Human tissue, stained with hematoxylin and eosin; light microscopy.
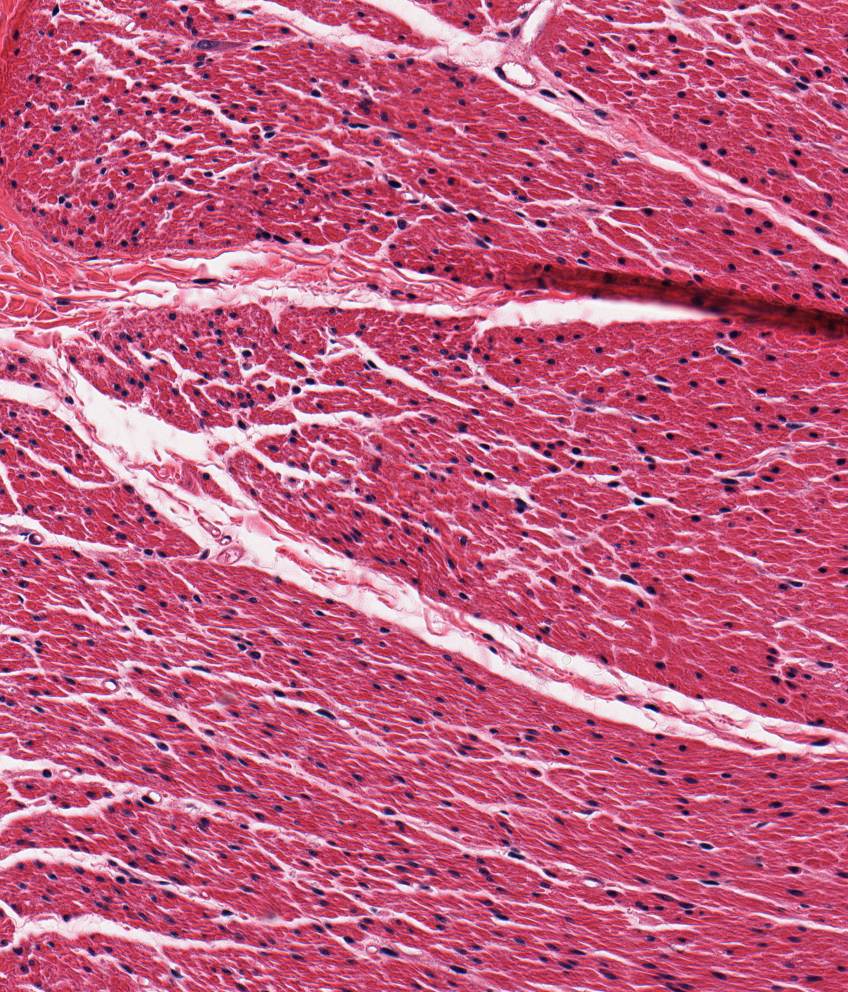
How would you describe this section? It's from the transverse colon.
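Field entirely occupied by closely packed, deeply eosinophilic muscle cells grouped in bundles. Bundles and the clefts between them oblique, upper left to lower right. Nuclei small, dark, round to oval, each lying within the cell, not at its edge. Nuclei spread fairly evenly through bundles, no clustering.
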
